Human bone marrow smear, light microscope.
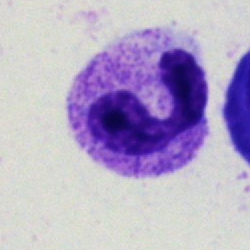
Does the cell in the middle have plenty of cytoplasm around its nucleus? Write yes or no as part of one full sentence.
Yes, around the nucleus lies a broad area of cytoplasm.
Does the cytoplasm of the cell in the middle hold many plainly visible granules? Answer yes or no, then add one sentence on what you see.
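Yes. The cytoplasm is packed with fine violet granules on a pale lilac background.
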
